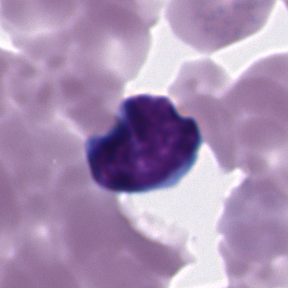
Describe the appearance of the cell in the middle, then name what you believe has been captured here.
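Start with the nucleus: a notch cuts into its upper left edge. Its chromatin is dense, dark purple and coarsely clumped. Cytoplasm is scant, just a thin rim at the nuclear edge, pale blue along the lower right. This is a typical lymphocyte.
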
